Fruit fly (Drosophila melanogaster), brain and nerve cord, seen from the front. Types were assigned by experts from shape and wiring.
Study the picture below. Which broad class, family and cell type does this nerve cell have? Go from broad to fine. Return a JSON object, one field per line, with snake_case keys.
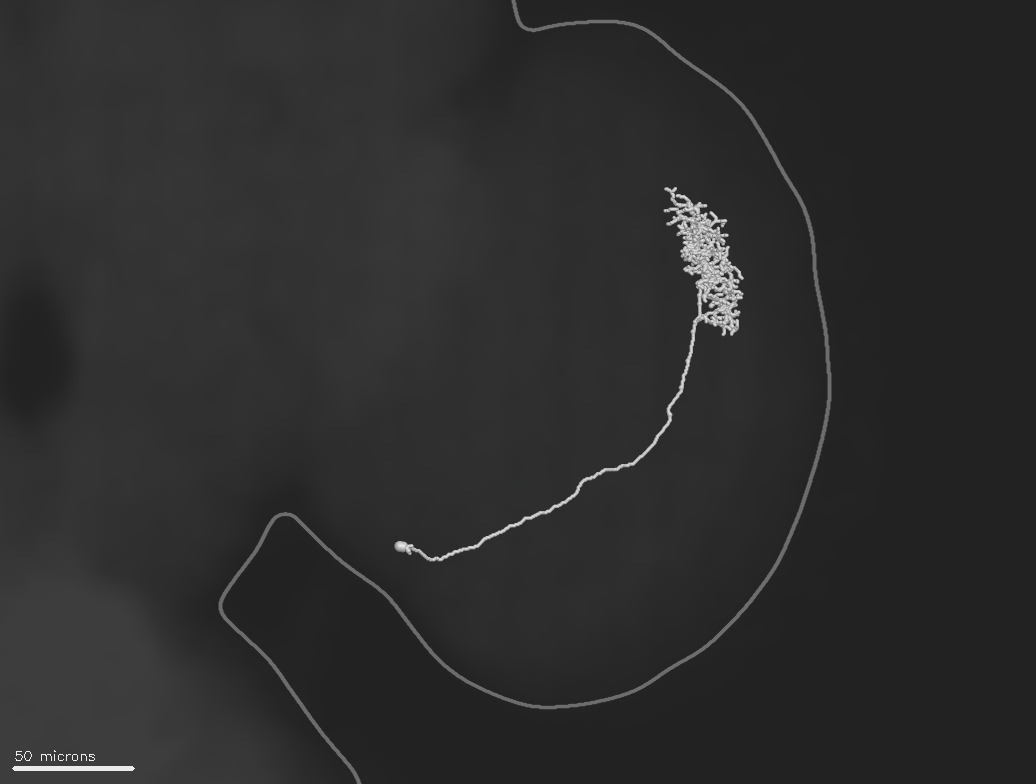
{
 "broad_class": "optic-lobe intrinsic neuron",
 "family": "Pm",
 "cell_type": "Pm1"
}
